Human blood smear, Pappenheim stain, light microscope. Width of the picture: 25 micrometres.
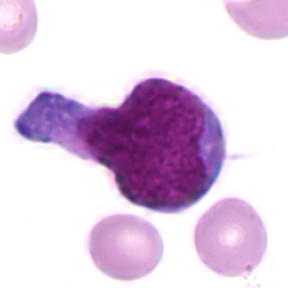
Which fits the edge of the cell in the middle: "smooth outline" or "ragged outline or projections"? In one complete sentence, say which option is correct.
Projections, blebs or tags, or a frayed edge, mark the outline of the cell.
